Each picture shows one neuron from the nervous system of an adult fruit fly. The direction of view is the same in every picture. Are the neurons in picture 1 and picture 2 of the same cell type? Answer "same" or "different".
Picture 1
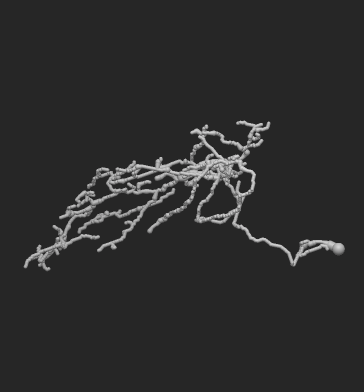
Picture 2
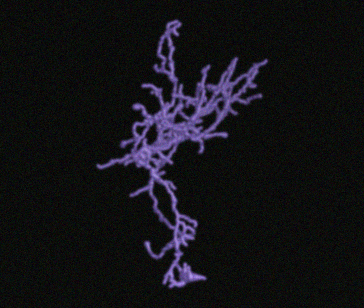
same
